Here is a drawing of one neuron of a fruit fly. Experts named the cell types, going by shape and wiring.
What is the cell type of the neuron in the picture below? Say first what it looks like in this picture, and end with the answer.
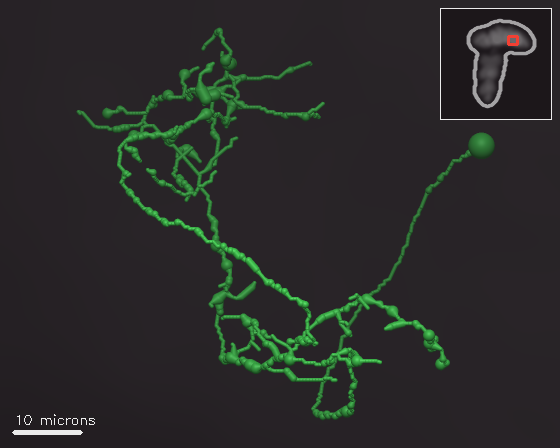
By the scale bar it is about 60 microns wide in this view. Dozens of branch ends can be seen. It is a central-brain intrinsic neuron. The cell type is SMP354.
